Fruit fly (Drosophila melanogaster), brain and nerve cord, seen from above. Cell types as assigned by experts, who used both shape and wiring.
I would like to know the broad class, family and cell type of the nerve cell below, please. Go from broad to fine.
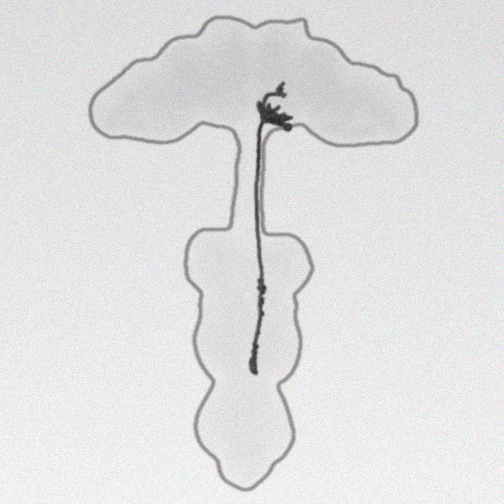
descending neuron; DNpe; DNpe014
